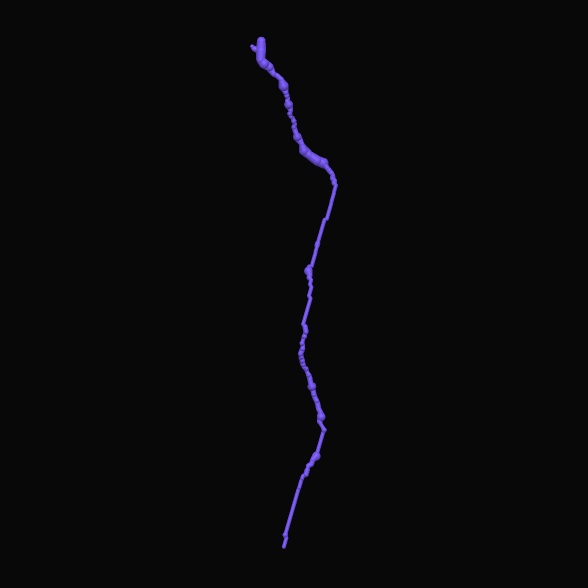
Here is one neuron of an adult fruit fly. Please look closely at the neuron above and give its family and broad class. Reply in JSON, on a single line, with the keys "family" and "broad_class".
{"family": "class visual", "broad_class": "photoreceptor or other optic-lobe sensory neuron"}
